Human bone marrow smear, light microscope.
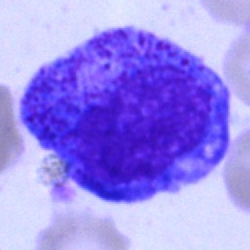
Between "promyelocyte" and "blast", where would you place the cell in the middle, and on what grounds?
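Promyelocyte, not a blast. The deep blue cytoplasm is crowded with numerous dark purple granules, densest toward the upper left, and more of them lie over the nucleus, partly hiding its detail.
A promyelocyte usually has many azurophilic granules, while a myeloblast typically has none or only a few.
There are also a few small pale spots in the cytoplasm near the right edge.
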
